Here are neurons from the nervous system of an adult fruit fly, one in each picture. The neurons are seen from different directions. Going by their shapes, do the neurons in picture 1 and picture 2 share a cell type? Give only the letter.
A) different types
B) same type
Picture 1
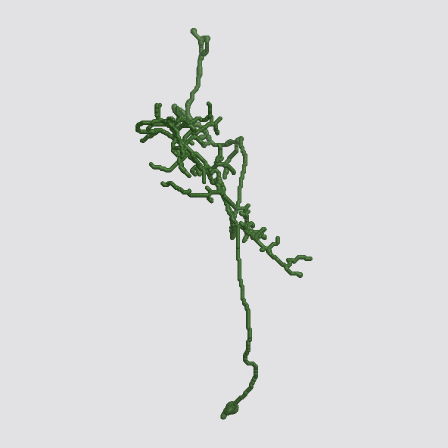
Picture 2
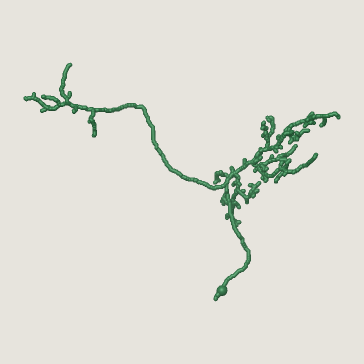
A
